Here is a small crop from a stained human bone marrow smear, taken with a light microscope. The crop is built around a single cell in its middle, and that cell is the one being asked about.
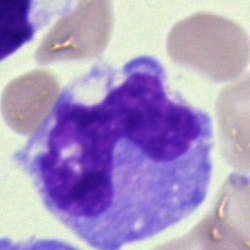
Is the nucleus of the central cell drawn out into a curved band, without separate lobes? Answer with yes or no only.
Yes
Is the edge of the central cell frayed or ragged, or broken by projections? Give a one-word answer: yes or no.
Yes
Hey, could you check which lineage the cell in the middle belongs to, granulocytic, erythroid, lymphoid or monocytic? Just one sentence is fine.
Of the possible lineages, the central cell belongs to the monocytic lineage.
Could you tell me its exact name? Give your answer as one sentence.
The identification for the central cell is a monocyte.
